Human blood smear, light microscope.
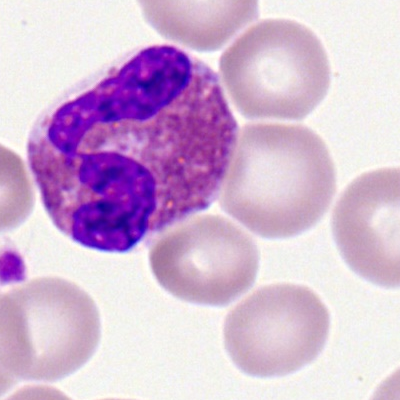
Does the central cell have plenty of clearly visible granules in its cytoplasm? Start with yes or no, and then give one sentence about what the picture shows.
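Yes. Fine pinkish-lilac granules fill the cytoplasm.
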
